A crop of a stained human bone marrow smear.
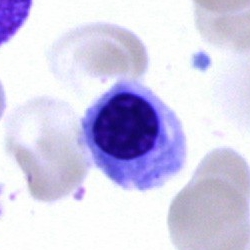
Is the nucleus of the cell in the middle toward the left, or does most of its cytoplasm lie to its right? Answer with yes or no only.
Yes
